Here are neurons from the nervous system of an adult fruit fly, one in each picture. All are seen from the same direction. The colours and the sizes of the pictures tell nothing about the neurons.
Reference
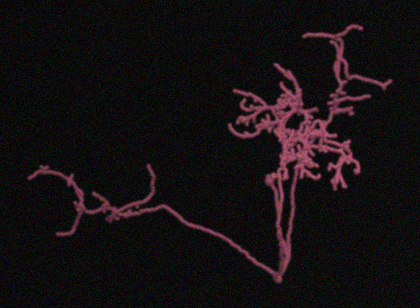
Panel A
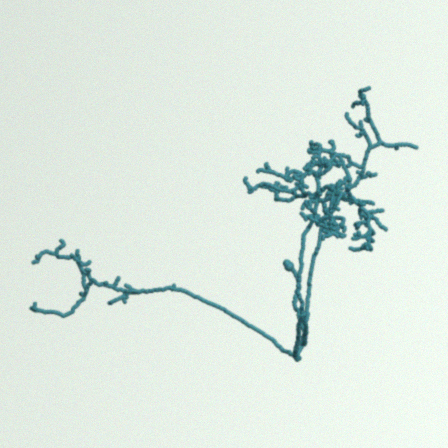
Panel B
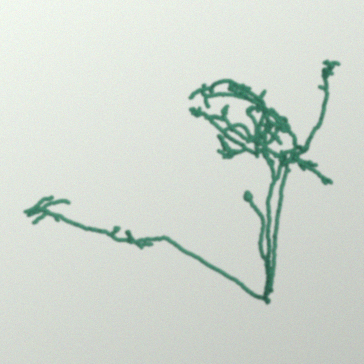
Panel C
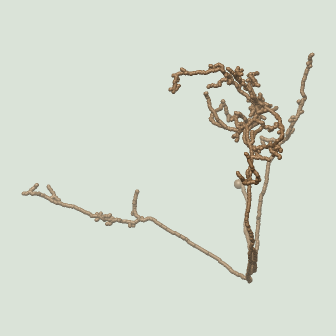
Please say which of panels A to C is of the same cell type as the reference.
Panel A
